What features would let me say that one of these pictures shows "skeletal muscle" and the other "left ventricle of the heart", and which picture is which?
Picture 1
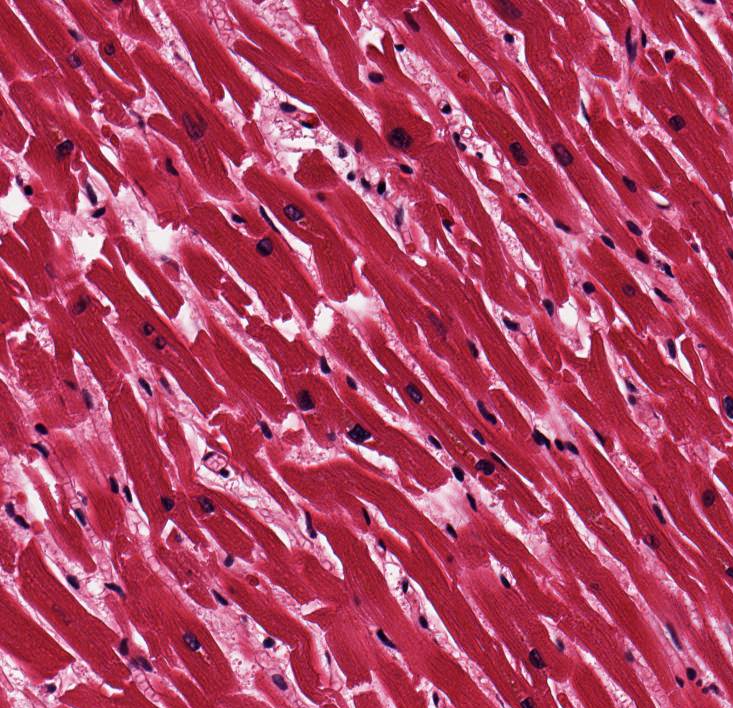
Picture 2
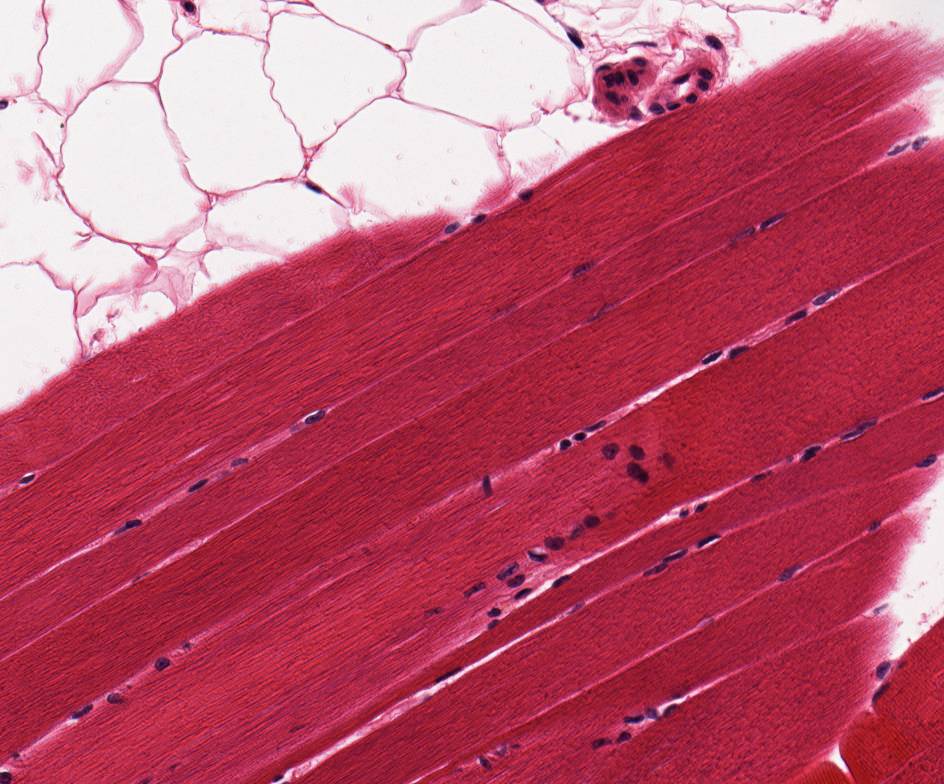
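First, the pairing: picture 1 is left ventricle of the heart and picture 2 is skeletal muscle. Second, fibre shape: some fibres in picture 1 branch and join their neighbours, while those in picture 2 are unbranched and keep an even width. Third, nuclei: in picture 2 the dark, elongated nuclei lie at the fibre edges, not in the centres.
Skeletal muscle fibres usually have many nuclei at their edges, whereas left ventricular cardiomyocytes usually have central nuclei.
Fourth, surroundings: between the deep red fibres of picture 1 lies pale loose stroma with small dark elongated nuclei, and picture 2 has large empty-looking fat cells with thin pink walls in its upper left corner.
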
